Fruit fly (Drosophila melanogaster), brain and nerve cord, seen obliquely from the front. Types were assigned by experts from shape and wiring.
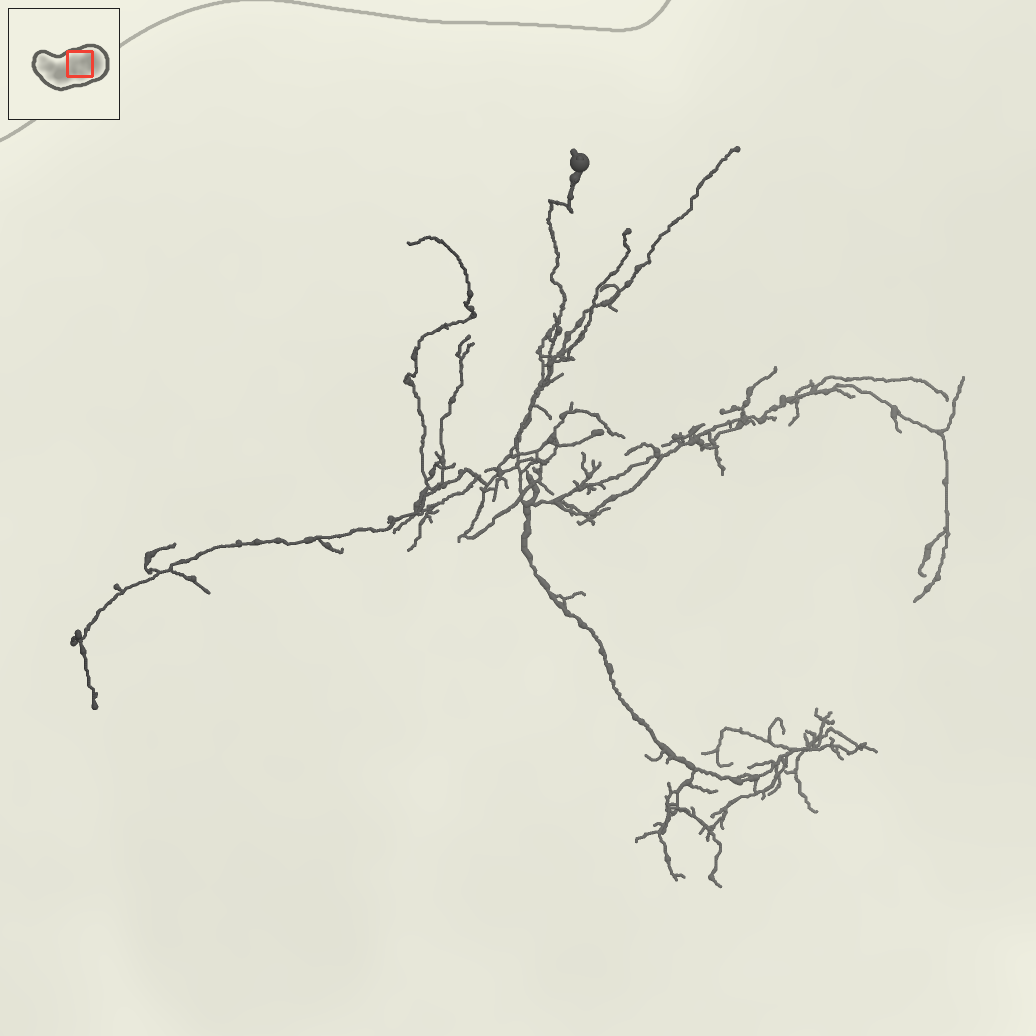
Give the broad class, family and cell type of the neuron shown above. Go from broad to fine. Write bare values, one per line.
central-brain intrinsic neuron
hemilineage DM1_dorsal
IB045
